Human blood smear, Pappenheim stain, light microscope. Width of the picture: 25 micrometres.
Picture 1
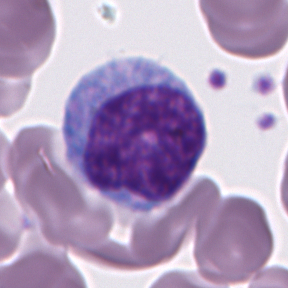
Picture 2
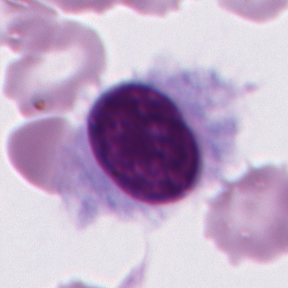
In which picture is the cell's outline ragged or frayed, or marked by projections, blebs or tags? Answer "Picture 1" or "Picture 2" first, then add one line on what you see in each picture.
Picture 2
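In picture 1: The cell's outline is round and smooth, without projections.
In picture 2: The cell outline is irregular with ragged, frayed edges.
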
